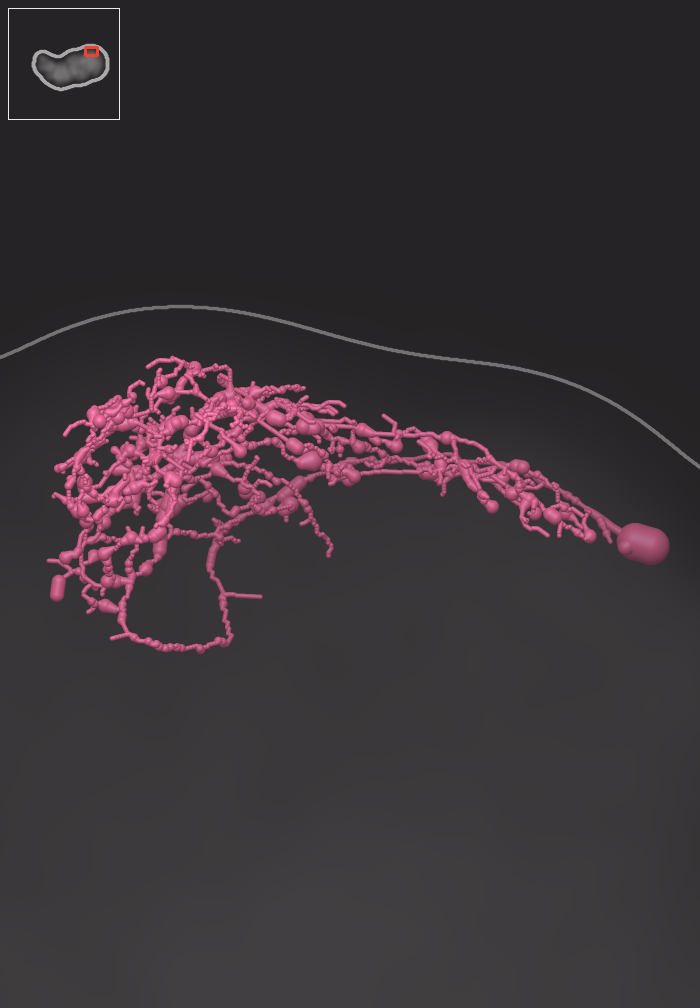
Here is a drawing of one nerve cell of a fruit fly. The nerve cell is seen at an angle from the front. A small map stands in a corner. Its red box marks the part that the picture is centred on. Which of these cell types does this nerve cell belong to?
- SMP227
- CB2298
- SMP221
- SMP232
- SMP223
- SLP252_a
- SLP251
SLP252_a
